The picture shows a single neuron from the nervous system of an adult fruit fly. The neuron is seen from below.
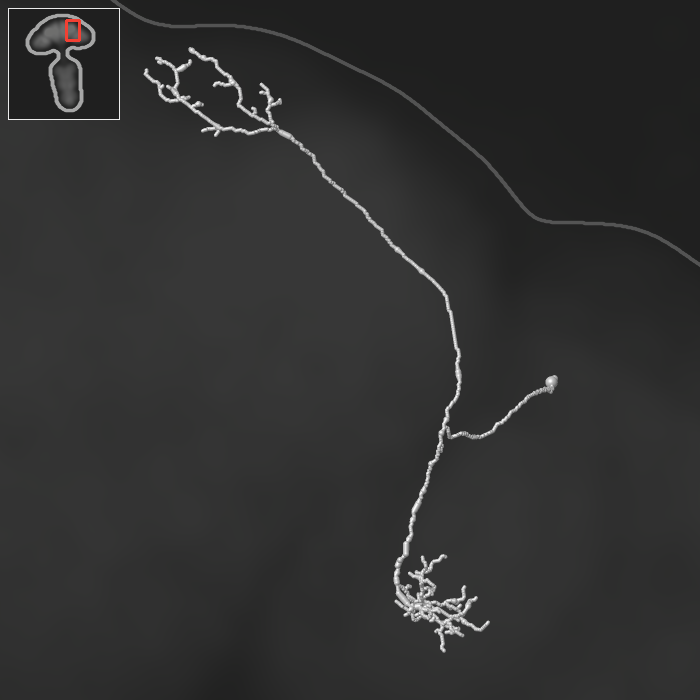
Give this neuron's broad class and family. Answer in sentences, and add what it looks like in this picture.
Its broad class is visual projection neuron. The family is hemilineage VPNd2. It lies in the brain. The cell body can be seen on the right of the picture. Dozens of branch ends can be seen.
